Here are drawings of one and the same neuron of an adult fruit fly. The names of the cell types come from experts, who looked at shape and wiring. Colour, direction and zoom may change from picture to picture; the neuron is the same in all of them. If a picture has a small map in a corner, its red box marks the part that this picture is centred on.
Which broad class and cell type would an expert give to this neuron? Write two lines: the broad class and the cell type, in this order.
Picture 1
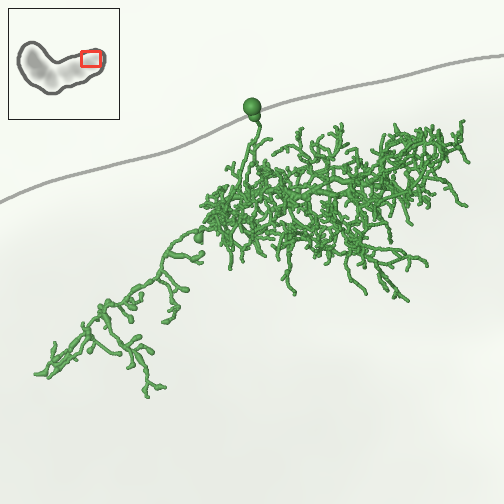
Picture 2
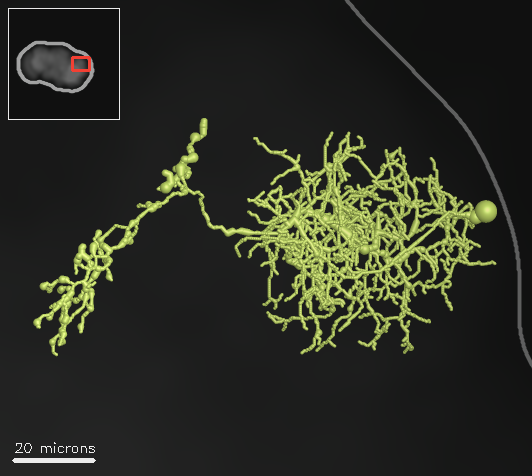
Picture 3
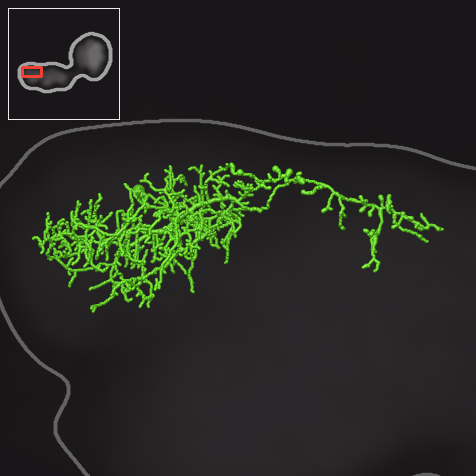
nerve-cord intrinsic neuron
INXXX247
